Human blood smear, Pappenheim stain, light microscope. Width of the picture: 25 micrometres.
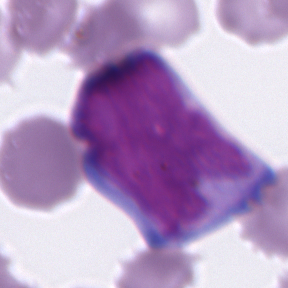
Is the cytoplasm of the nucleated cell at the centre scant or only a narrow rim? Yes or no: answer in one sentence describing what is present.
Yes, most of the cell is filled by the nucleus.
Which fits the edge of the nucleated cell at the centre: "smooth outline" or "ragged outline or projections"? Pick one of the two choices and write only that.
Ragged outline or projections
